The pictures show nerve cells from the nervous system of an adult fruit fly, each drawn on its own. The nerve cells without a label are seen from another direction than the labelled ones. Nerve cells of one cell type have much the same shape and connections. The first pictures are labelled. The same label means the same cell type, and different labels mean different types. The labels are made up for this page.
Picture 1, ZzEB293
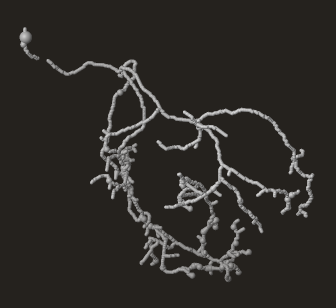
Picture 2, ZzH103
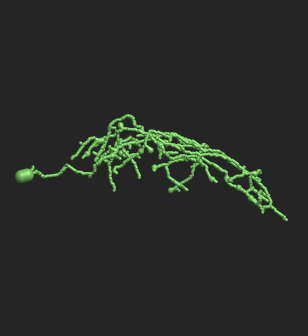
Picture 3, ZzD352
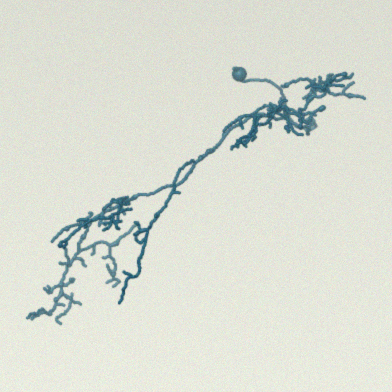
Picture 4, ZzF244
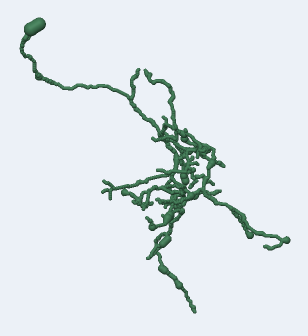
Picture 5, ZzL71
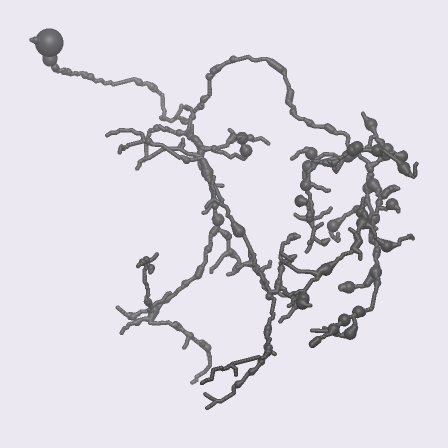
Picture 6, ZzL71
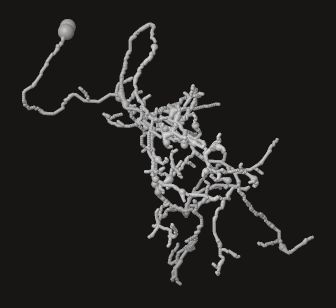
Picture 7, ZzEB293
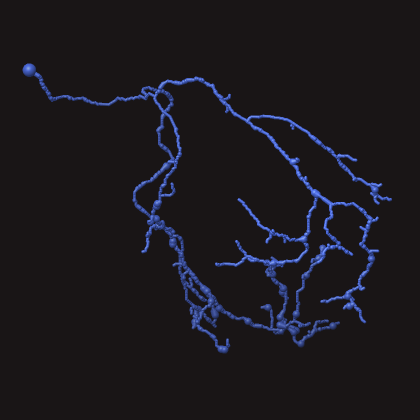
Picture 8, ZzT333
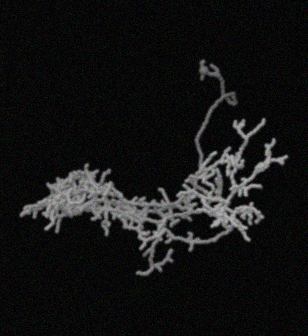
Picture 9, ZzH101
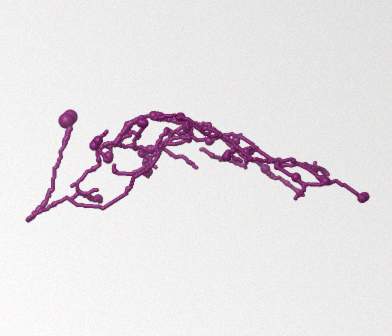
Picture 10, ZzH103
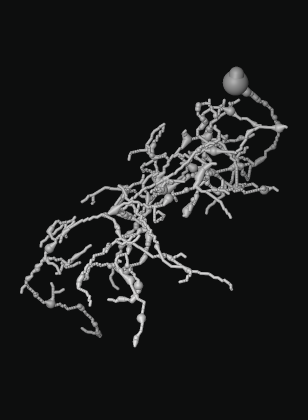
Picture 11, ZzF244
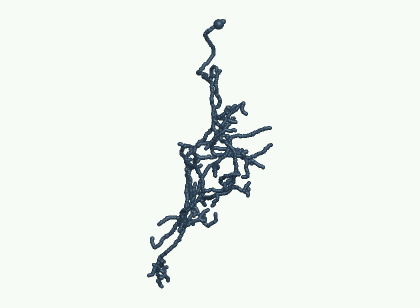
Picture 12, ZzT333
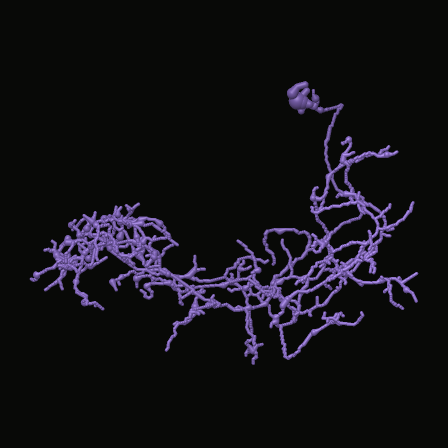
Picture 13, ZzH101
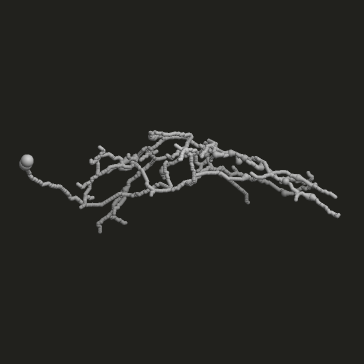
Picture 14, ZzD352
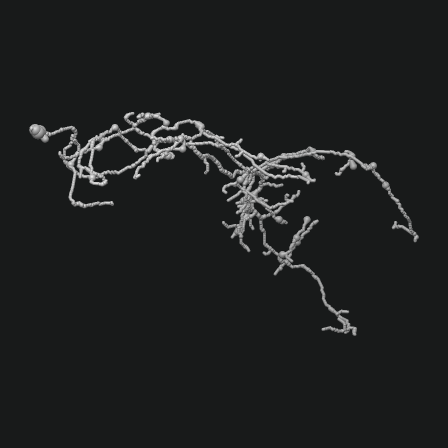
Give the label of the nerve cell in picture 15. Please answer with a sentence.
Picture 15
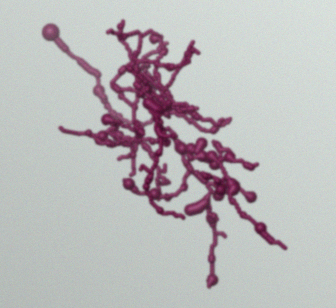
It belongs to ZzF244.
